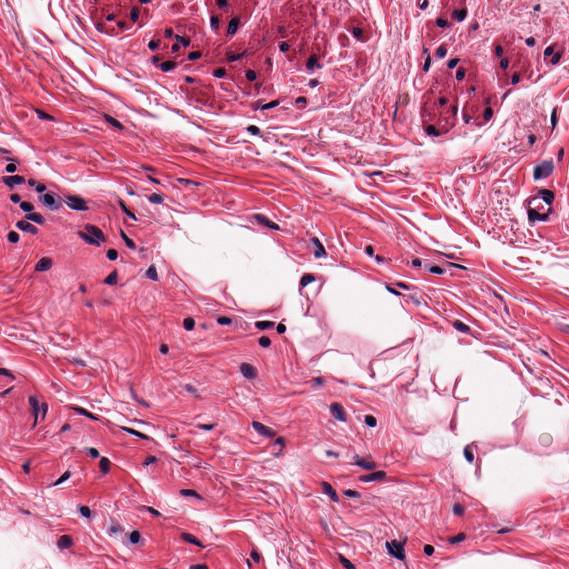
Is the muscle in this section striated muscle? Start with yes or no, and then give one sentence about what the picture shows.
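No. At the top right lie bundles of smooth muscle cut in cross-section.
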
